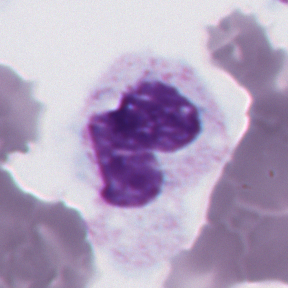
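Segmented neutrophil. First, the nucleus is split into two lobes, a larger one above and a smaller one below. Second, it shows no nucleoli. Third, plentiful cytoplasm encircles the nucleus completely and carries a sprinkling of fine pinkish granules.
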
